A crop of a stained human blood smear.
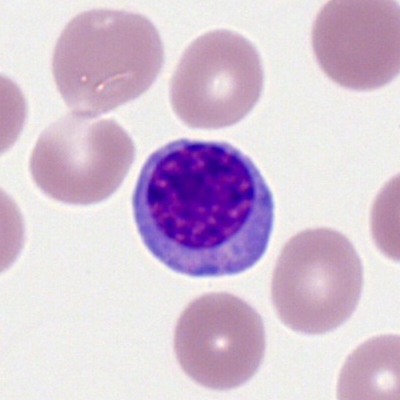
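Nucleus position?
Toward the upper left, so the cytoplasm rim is widest at the lower right.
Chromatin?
Dark purple, coarsely clumped, paler patches between the clumps.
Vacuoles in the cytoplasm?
None seen.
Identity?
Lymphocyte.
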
